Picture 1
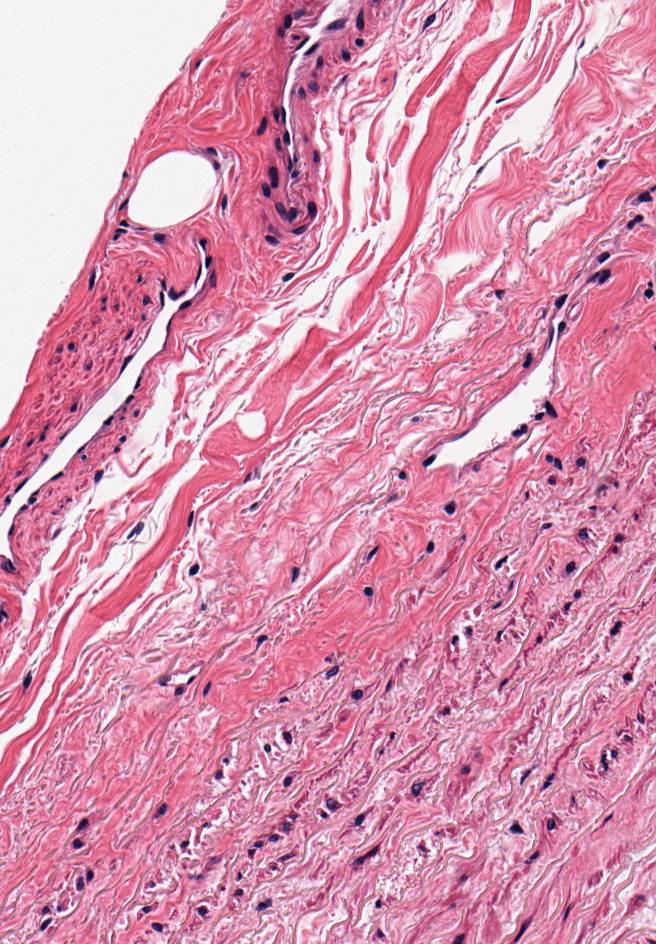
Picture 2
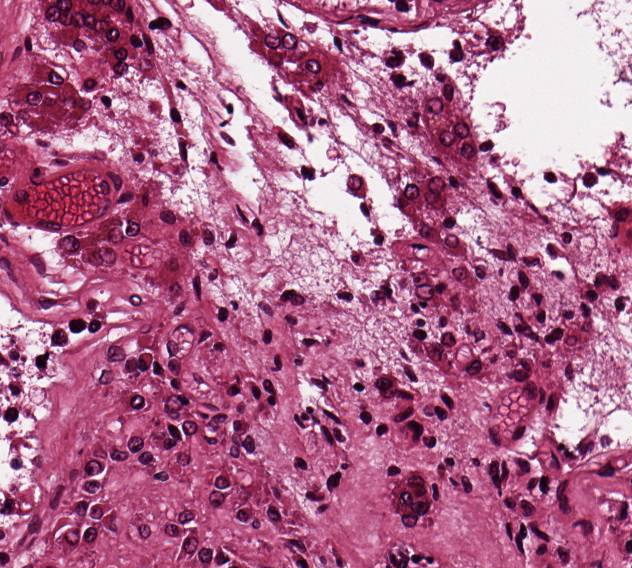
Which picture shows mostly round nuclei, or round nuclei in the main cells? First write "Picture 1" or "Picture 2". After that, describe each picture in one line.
Picture 2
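Picture 1: The nuclei between the fibres are small, dark and elongated.
Picture 2: Plump cells with round nuclei and pink cytoplasm lie singly and in small clusters throughout the field.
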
